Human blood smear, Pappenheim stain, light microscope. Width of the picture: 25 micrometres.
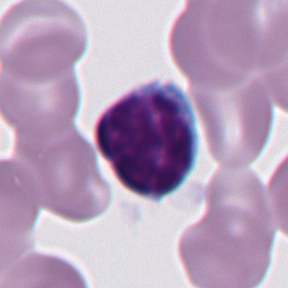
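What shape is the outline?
Roughly round, as far as I can tell.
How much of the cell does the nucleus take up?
Nearly all of it, as one unlobed mass.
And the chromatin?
Dense, clumped and dark purple.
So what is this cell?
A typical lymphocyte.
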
